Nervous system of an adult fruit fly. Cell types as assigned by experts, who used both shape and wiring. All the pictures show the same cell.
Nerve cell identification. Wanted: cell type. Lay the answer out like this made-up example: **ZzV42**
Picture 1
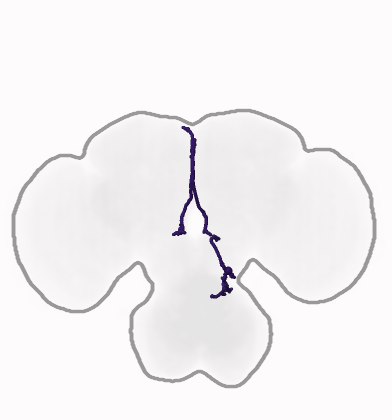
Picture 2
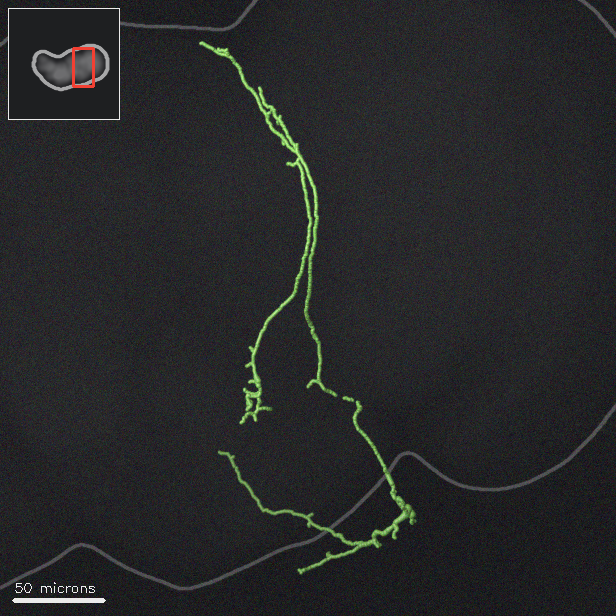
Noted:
**PRW075**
